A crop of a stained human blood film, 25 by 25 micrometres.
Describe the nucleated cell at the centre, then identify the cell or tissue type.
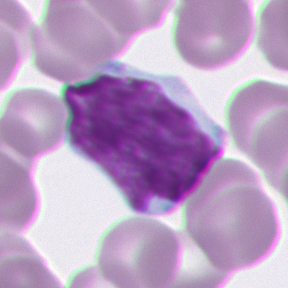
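Nucleus: single unlobed mass, fills most of cell. Chromatin dark purple, coarse, in streaky clumps. Cytoplasm: no granules, no vacuoles. Typical lymphocyte.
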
